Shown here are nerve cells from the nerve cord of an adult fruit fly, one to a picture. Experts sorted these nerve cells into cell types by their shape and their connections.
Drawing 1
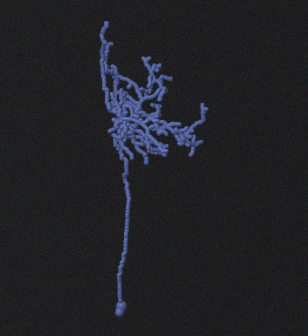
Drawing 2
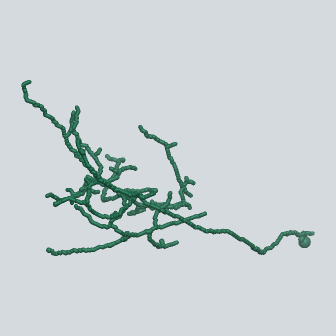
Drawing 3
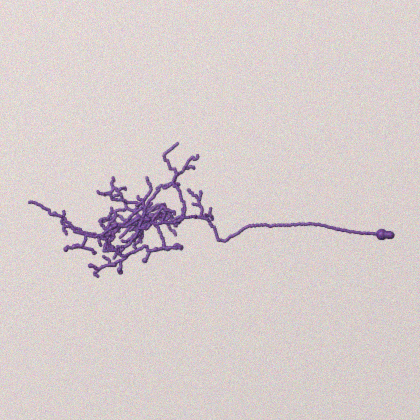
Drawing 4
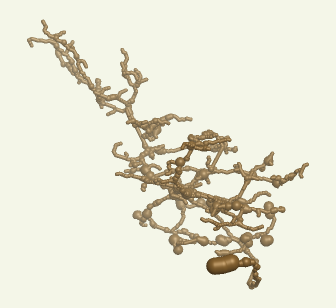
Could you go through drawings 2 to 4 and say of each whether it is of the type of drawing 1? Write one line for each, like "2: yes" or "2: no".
2: no
3: yes
4: no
